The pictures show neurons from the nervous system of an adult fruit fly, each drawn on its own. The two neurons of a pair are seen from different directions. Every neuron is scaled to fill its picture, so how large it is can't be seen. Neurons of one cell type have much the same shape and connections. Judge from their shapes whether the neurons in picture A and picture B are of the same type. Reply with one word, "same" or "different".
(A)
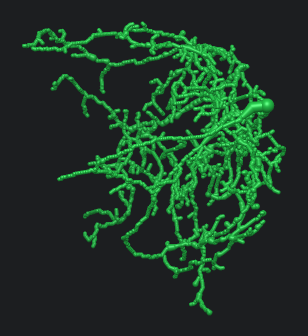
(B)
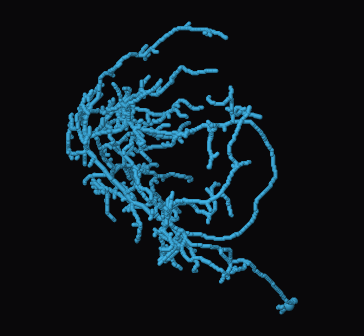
same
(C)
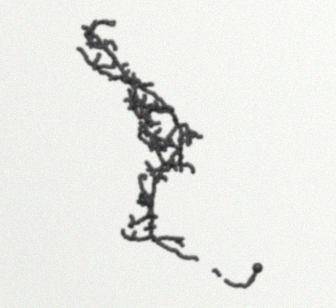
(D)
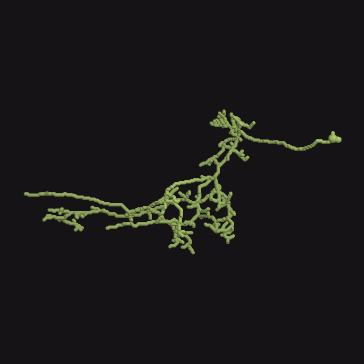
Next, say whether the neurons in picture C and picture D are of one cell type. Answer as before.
same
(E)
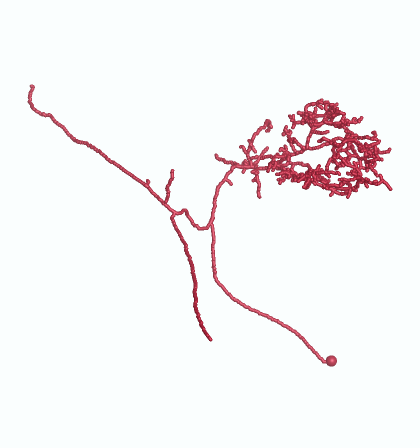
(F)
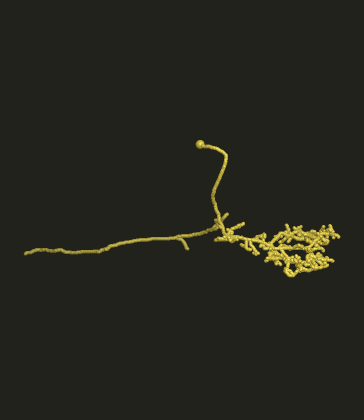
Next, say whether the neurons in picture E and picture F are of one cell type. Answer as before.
same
